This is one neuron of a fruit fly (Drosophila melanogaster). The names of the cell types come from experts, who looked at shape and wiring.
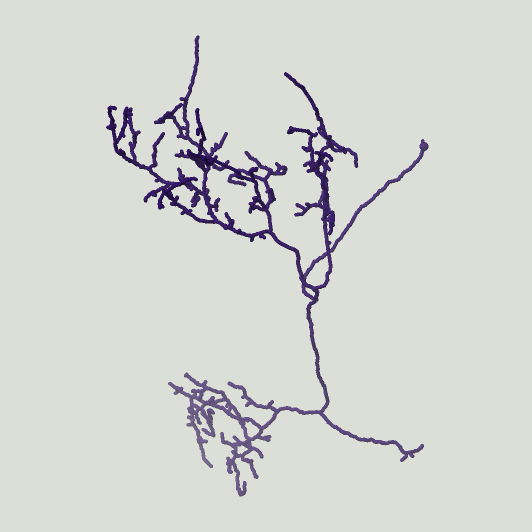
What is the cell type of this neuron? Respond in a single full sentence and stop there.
As a matter of cell type, the neuron is AVLP579.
